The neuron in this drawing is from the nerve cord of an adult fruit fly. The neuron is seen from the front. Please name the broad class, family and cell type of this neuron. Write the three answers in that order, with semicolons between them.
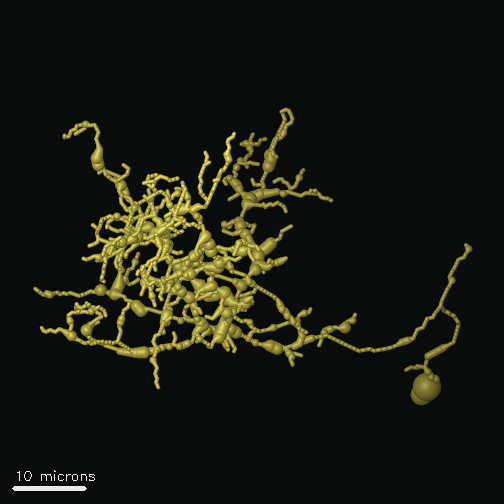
nerve-cord intrinsic neuron; hemilineage 20A.22A; IN20A.22A052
